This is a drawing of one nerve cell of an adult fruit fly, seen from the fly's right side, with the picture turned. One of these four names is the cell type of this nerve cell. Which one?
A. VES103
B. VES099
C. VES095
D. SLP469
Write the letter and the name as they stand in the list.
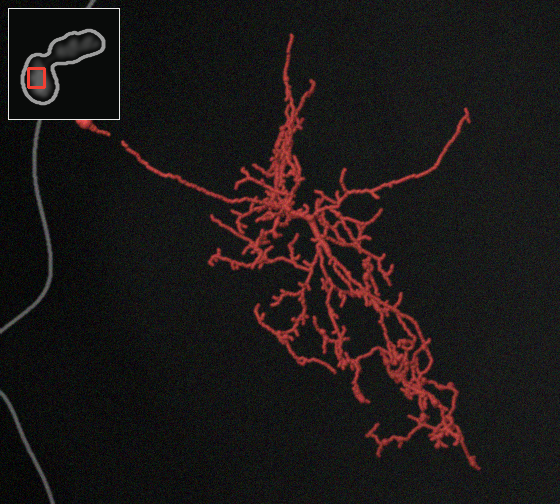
C. VES095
